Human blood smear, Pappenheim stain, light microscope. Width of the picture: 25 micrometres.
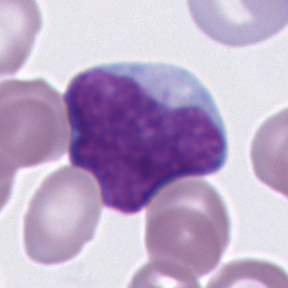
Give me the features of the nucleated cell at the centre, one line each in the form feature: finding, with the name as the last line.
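Outline: irregular and angular, not round
Size: about 15 micrometres across
Nucleus: fills about 70% of the cell's area
Nucleoli: none distinct
Cytoplasm: pale blue, lying mainly at the upper right
Name: myeloblast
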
